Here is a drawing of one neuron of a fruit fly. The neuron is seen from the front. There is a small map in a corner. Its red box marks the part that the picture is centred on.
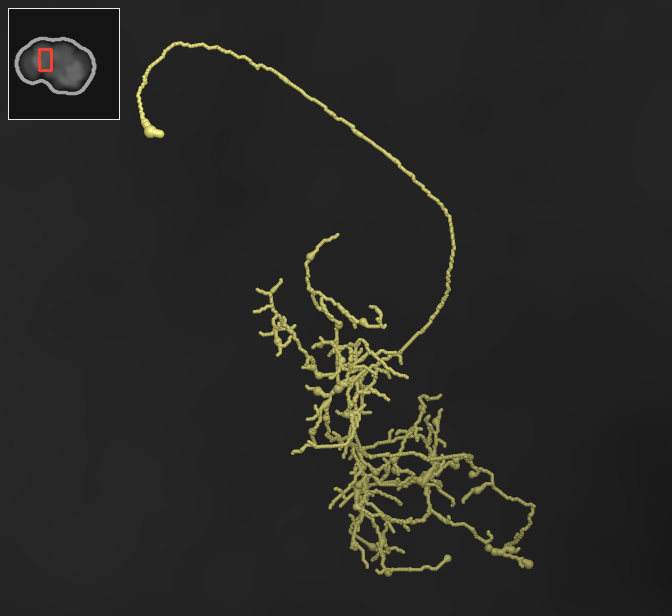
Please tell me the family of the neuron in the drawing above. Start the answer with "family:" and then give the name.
family: hemilineage AOTUv1_ventral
